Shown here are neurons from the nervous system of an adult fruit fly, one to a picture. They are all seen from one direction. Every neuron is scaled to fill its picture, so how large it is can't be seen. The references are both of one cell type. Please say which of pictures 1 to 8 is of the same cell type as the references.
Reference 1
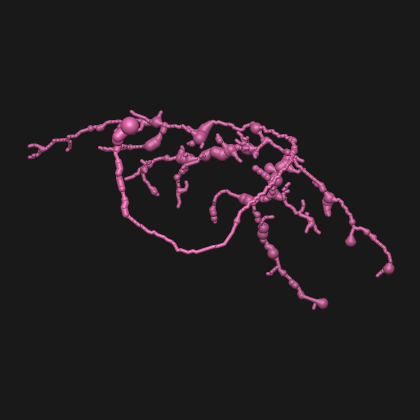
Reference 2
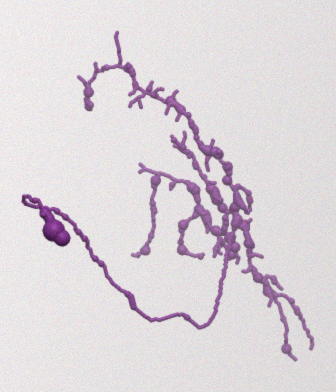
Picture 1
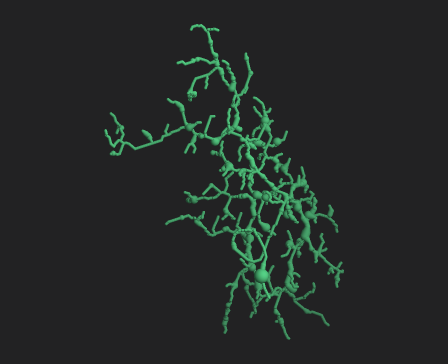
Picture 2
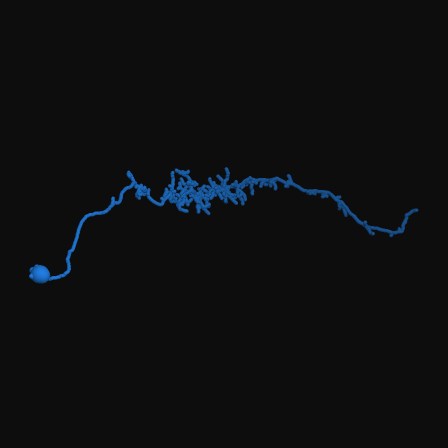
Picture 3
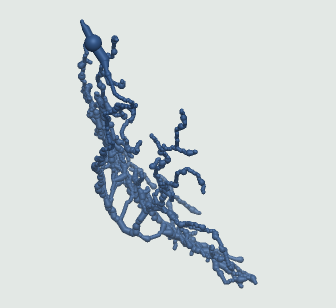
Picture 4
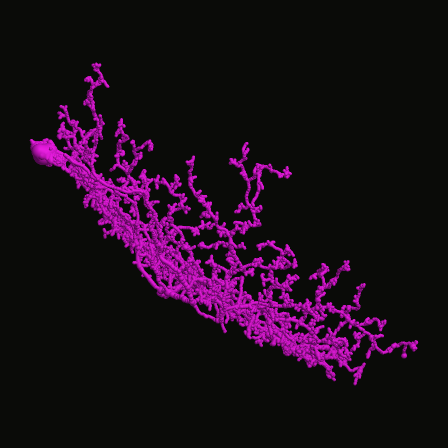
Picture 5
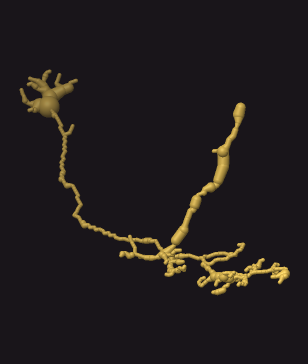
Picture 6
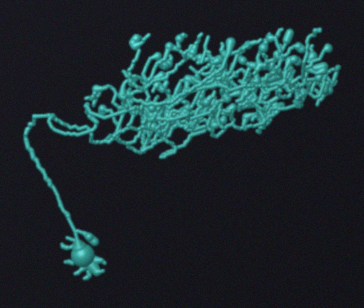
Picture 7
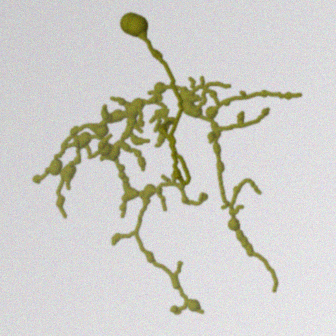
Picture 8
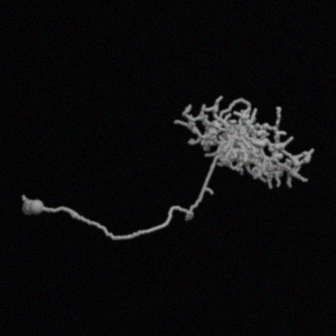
7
